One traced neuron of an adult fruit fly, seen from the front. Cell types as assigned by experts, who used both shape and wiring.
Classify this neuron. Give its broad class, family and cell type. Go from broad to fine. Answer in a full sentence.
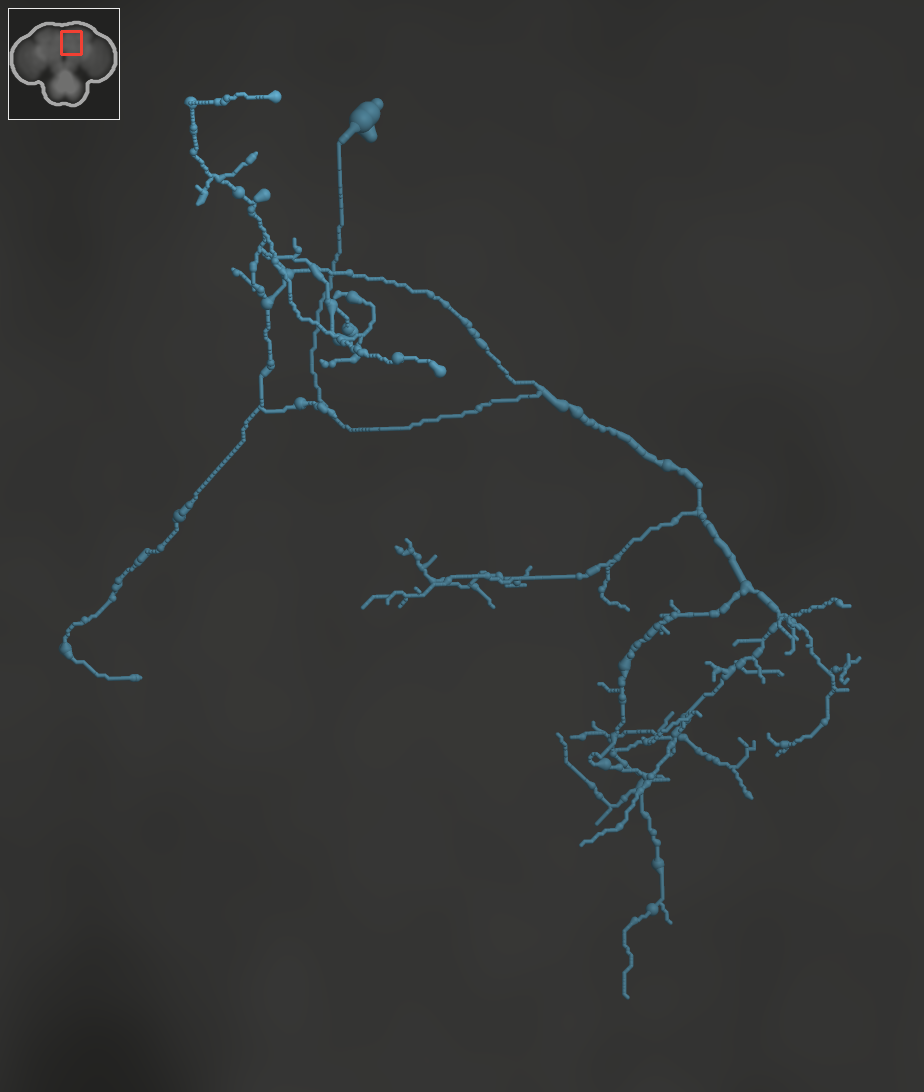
A central-brain intrinsic neuron of hemilineage DM3_dorso_lateral, type SMP324.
